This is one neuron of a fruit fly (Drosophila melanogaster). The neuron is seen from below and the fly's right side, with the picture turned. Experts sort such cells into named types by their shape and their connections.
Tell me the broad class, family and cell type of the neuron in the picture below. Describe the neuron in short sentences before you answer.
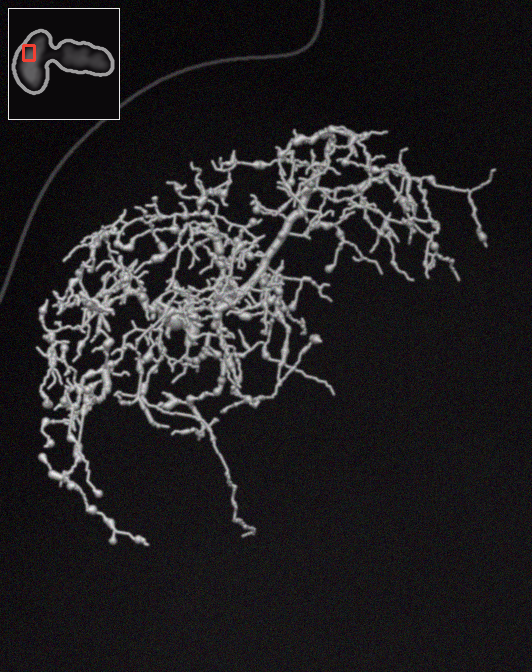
It lies in the brain. More than a hundred branch ends can be seen. Its broad class is central-brain intrinsic neuron. Its family is hemilineage VLPl4_anterior. It is of cell type AVLP436.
